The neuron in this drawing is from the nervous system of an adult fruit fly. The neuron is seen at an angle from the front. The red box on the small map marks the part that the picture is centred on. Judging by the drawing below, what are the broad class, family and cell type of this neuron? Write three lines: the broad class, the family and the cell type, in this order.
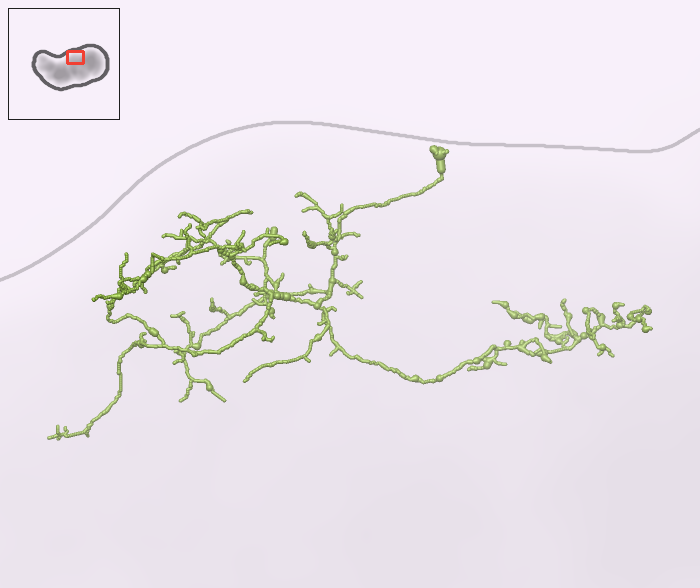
central-brain intrinsic neuron
hemilineage CLp1
SLP402_b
